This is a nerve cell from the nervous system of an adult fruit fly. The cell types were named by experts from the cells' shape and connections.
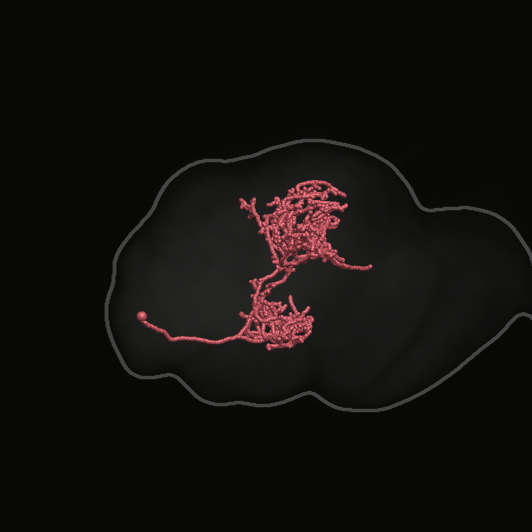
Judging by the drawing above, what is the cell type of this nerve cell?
VES108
